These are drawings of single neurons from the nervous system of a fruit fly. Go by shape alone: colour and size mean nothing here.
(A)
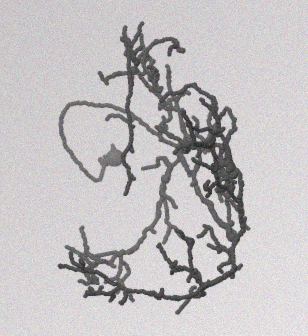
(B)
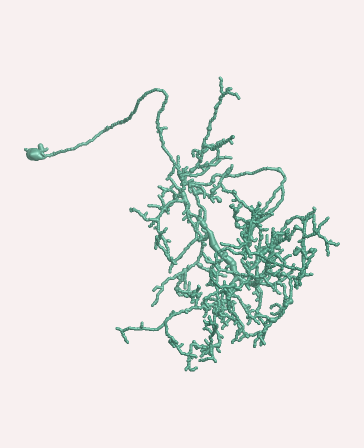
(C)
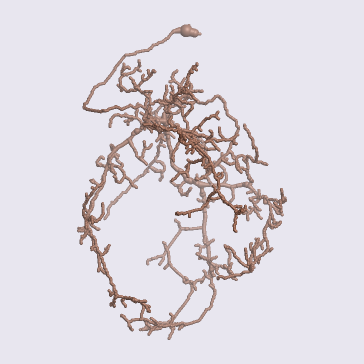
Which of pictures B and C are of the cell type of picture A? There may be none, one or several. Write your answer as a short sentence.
Picture C is of the same cell type.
